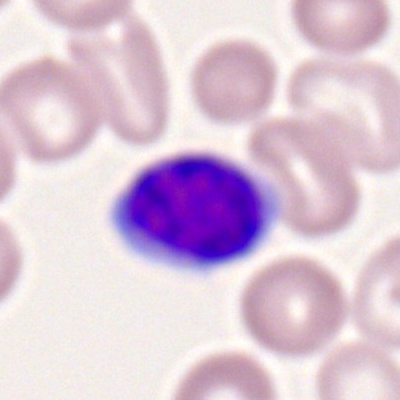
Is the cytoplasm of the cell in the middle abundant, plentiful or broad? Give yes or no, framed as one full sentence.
No, the cytoplasm of this cell is scant, not abundant.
